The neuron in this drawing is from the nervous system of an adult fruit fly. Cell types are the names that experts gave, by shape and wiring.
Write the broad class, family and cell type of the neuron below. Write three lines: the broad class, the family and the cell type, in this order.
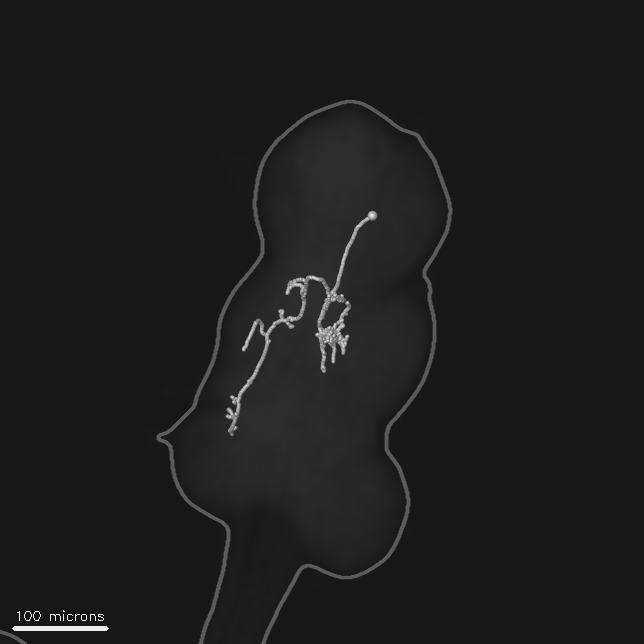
nerve-cord intrinsic neuron
hemilineage 06A
IN06A072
